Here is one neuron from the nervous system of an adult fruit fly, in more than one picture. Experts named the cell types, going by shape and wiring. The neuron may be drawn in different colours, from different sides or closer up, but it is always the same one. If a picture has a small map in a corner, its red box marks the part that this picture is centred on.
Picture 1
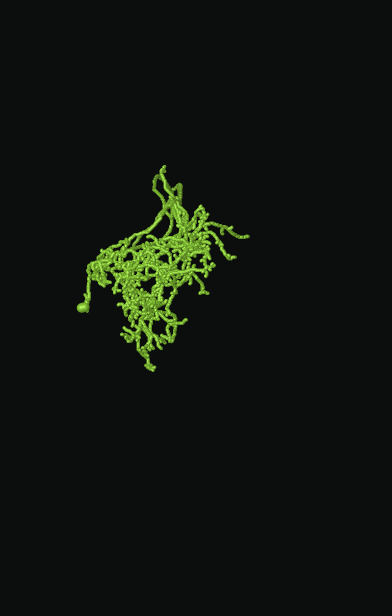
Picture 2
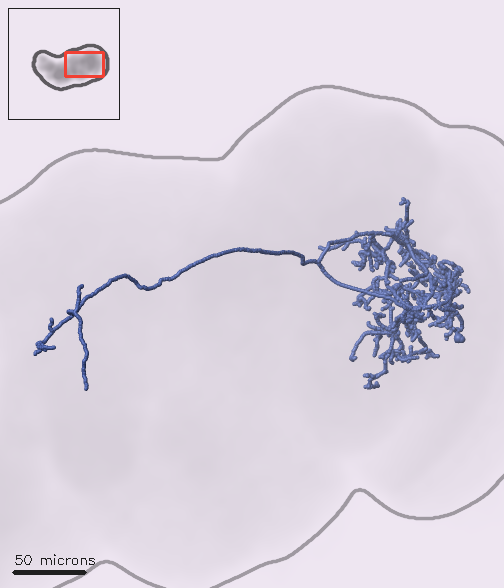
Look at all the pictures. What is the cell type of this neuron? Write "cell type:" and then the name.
cell type: CB1085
